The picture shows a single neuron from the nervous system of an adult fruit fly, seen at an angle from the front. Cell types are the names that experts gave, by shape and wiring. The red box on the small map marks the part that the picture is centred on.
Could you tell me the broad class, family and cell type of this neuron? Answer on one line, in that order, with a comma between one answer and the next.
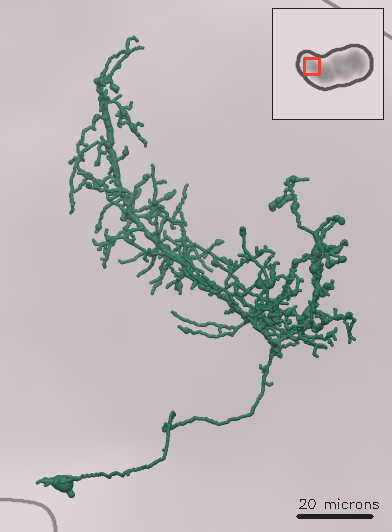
nerve-cord intrinsic neuron, hemilineage 14A, IN14A014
